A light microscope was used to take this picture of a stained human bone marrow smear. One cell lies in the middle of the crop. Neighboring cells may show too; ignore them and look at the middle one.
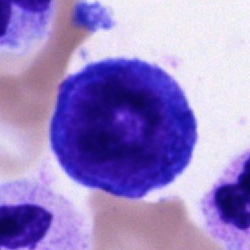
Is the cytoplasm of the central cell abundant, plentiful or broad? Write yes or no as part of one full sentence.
No, the cell has scant cytoplasm instead of a broad area.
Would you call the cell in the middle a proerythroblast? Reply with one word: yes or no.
yes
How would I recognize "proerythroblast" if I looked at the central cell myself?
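This cell is a proerythroblast, so let's go over what the picture shows of it. Its outline is round, with a slightly bumpy edge. Near the centre of the nucleus sits a small paler spot. Look across the whole cell and you'll find no granules, and no vacuoles either.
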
